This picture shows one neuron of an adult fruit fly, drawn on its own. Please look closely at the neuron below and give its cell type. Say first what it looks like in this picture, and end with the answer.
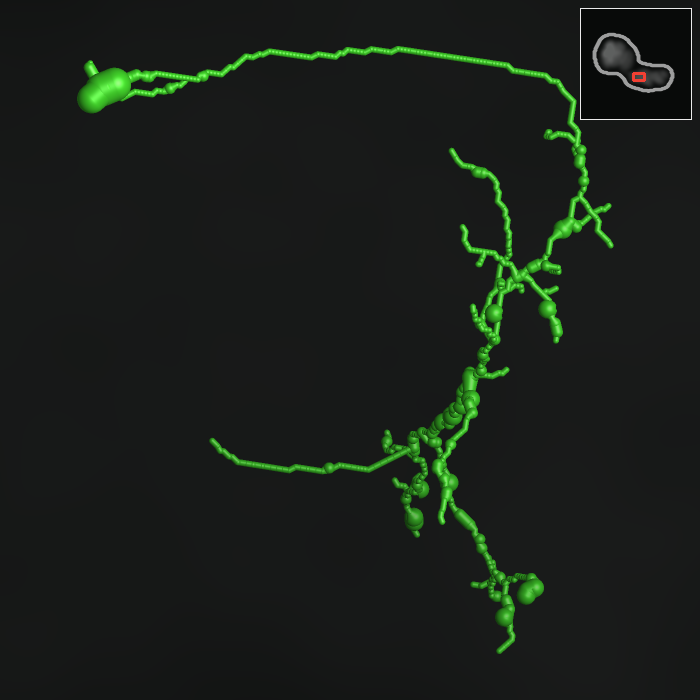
Its cell body lies at the upper left of the picture. In this view it is about as wide as it is tall. It is a nerve-cord intrinsic neuron. It is of cell type IN19A096.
